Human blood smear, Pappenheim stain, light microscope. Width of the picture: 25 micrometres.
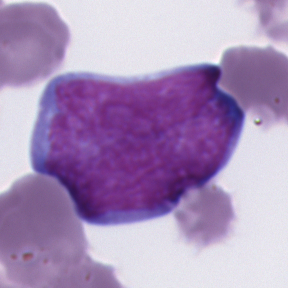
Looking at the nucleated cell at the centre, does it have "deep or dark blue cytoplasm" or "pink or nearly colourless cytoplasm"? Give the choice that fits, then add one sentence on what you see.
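Deep or dark blue cytoplasm. The thin rim of cytoplasm is blue.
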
